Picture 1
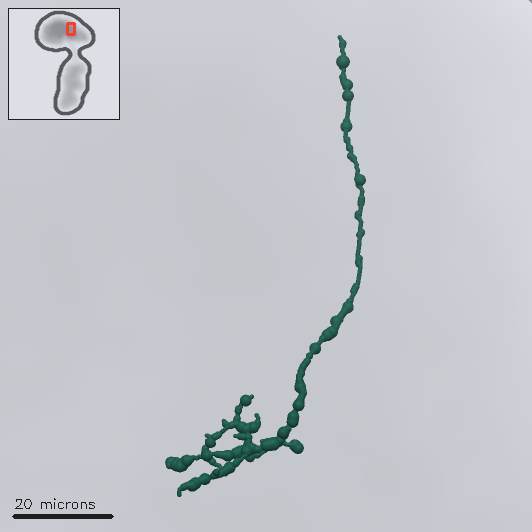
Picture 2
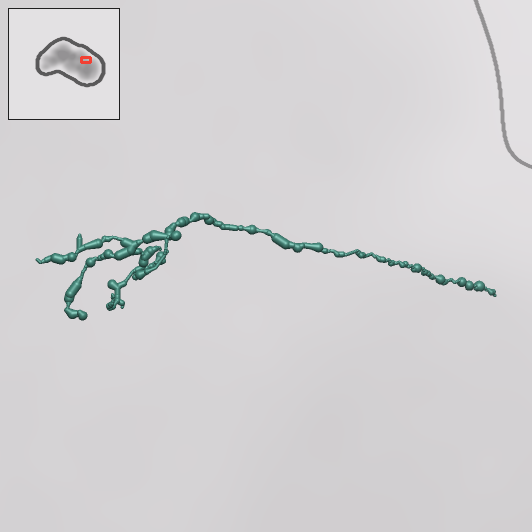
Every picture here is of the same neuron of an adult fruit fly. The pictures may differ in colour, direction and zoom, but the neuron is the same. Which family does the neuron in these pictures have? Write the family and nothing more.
class mechanosensory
